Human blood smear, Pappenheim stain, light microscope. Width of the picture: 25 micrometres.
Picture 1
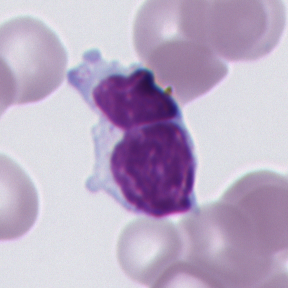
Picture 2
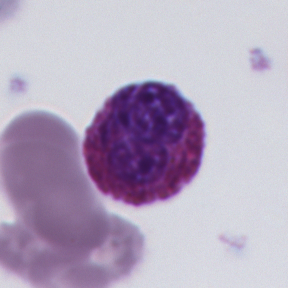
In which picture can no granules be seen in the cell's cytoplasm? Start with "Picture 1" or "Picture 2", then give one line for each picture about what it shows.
Picture 1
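Picture 1: The cytoplasm shows no distinct granules.
Picture 2: Coarse granules crowd the whole cell.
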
